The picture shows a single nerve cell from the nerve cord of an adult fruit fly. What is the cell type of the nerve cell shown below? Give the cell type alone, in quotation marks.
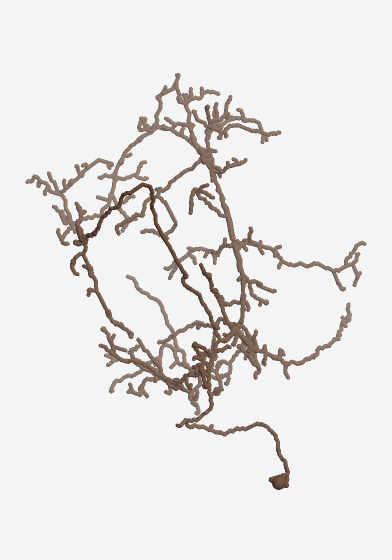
"IN03A075"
